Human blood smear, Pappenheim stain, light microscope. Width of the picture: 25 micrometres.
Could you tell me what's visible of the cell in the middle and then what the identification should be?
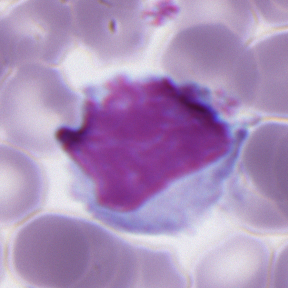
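Irregular outline, not round. Cytoplasm pale greyish-blue. Small pink fragments along upper right edge of nucleus. Call: typical lymphocyte.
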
